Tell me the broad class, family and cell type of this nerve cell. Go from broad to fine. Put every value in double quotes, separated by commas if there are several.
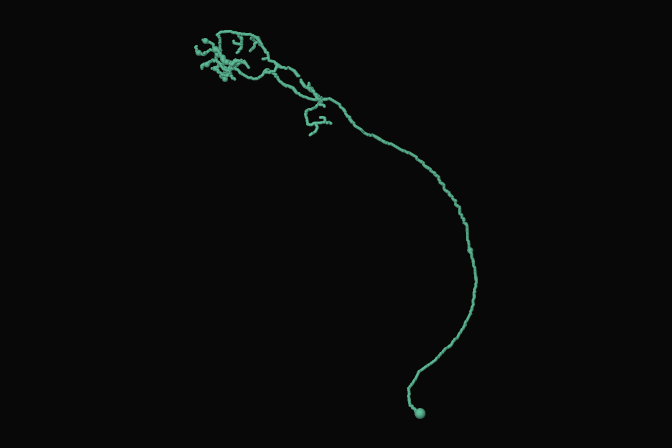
"central-brain intrinsic neuron", "hemilineage SLPpl3", "CB1178"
